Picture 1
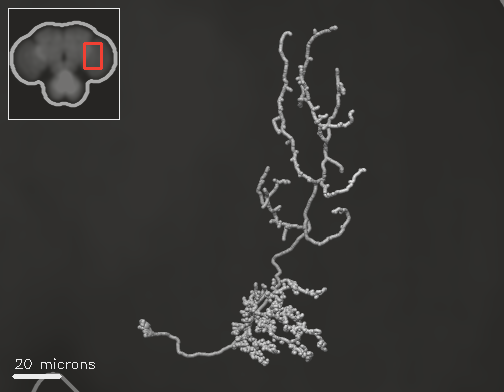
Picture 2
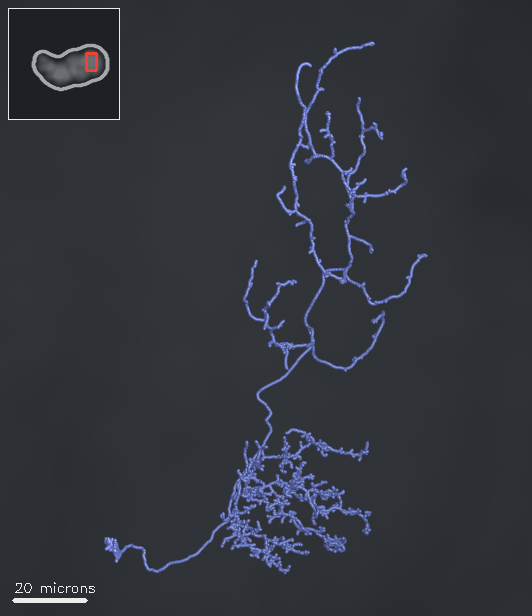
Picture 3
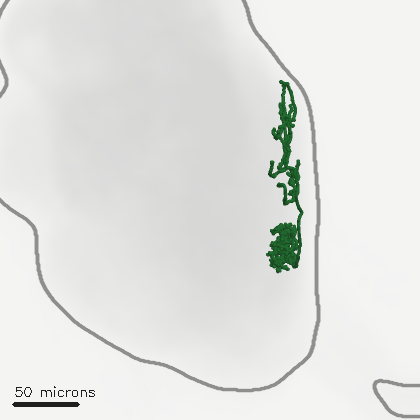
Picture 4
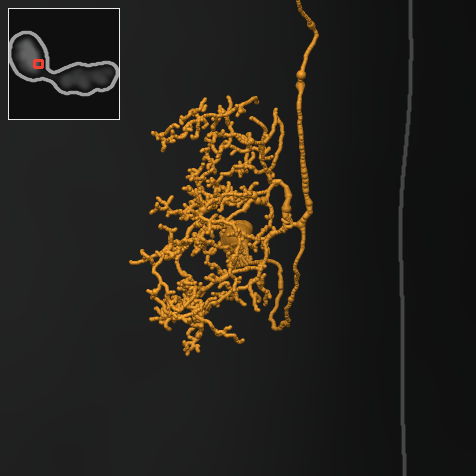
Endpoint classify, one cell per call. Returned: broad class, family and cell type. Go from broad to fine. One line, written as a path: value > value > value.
optic-lobe intrinsic neuron > LPi > LPi3b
